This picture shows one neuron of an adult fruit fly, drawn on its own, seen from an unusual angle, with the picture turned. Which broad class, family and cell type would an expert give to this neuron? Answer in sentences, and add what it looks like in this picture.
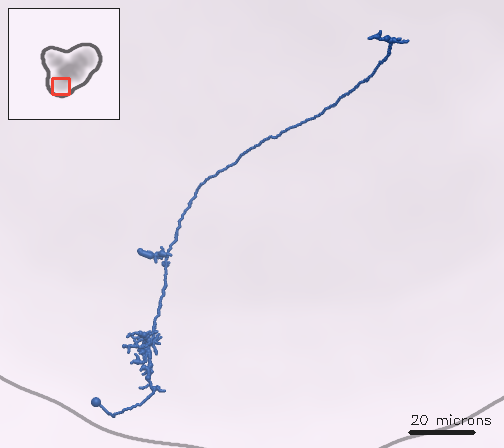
It is an optic-lobe intrinsic neuron. Its family is Tm. It is of cell type Tm20. The cell body can be seen at the lower left of the picture. From top to bottom in the picture it spans about 120 microns.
